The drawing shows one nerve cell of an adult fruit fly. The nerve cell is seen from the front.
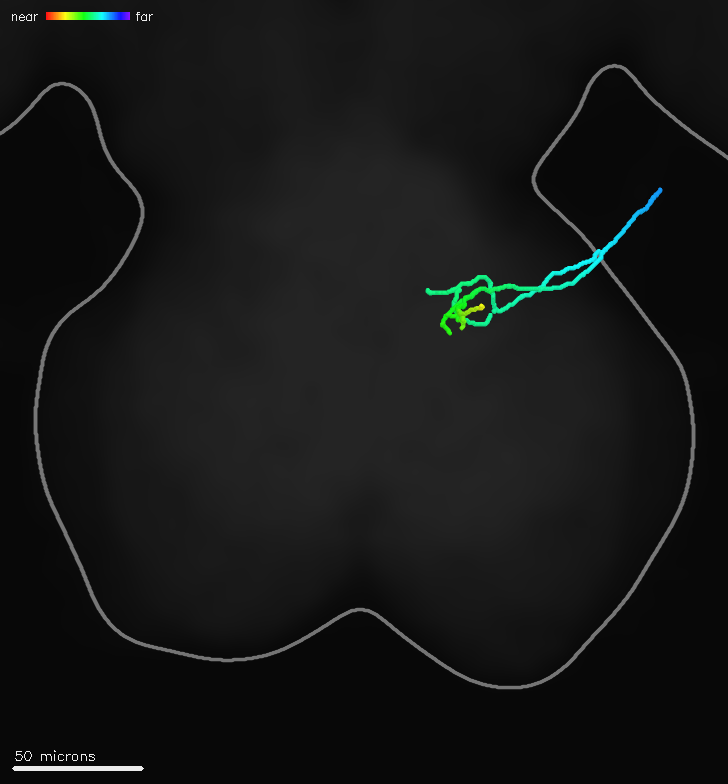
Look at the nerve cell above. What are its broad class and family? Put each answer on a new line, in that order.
sensory neuron entering the nerve cord
class mechanosensory proprioceptive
